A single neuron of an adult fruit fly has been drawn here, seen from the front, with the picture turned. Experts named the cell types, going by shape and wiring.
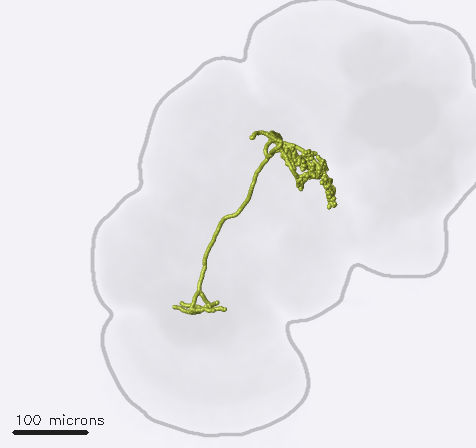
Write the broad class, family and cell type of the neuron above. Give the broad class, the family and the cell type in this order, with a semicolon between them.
central-brain intrinsic neuron; hemilineage VLPl&p2_posterior; CB3305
